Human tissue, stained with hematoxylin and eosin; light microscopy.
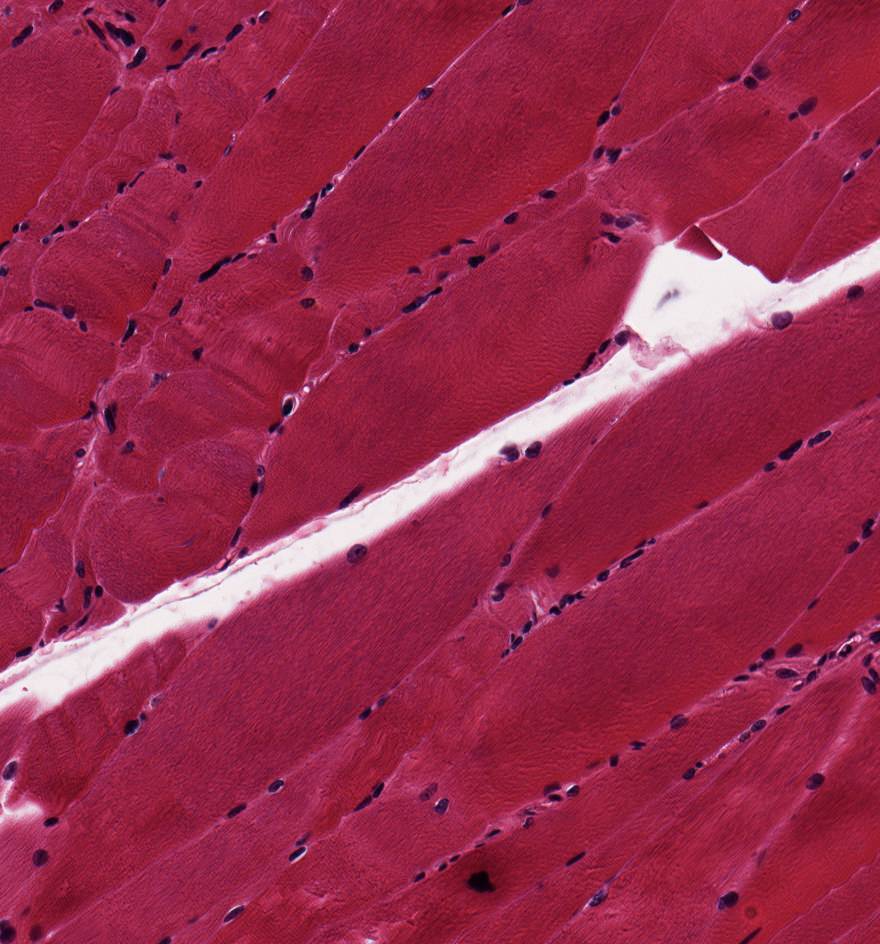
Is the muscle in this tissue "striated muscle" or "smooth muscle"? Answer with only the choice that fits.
Striated muscle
